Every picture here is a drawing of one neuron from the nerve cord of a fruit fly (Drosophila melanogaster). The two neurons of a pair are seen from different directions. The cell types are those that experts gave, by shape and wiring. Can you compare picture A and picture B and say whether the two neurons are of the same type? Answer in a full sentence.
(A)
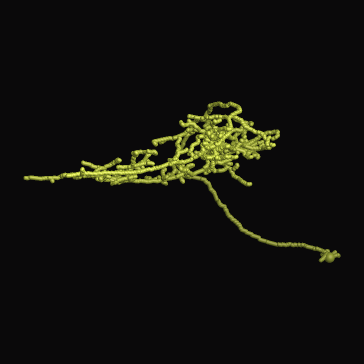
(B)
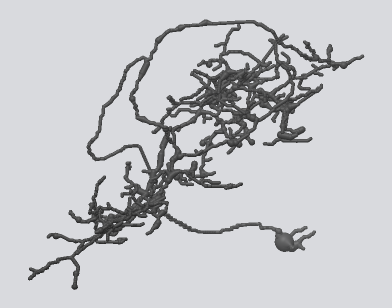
They are of the same cell type.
